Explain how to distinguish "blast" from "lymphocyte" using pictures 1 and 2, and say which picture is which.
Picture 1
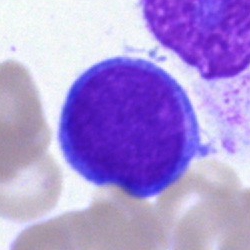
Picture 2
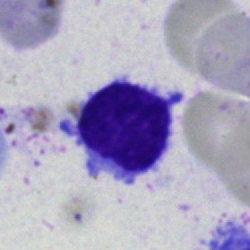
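The blast appears in picture 1, the lymphocyte in picture 2. The chromatin differs: finely granular and evenly spread in the blast, dense and very dark purple in the lymphocyte.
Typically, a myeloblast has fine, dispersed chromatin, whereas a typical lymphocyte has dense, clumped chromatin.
The blast's outline is round and smooth, while the lymphocyte is roughly round with a slightly irregular edge, from which small blunt pale blue blebs protrude at several points. In the blast the cytoplasm is deep blue and forms only a thin rim around the nucleus.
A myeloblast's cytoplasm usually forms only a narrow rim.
No distinct nucleolus can be made out in the lymphocyte.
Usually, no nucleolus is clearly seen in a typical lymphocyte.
Neither cell shows granules in its cytoplasm, and the blast has no vacuoles. Pale grey red cells lie to the right of the lymphocyte without touching it.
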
